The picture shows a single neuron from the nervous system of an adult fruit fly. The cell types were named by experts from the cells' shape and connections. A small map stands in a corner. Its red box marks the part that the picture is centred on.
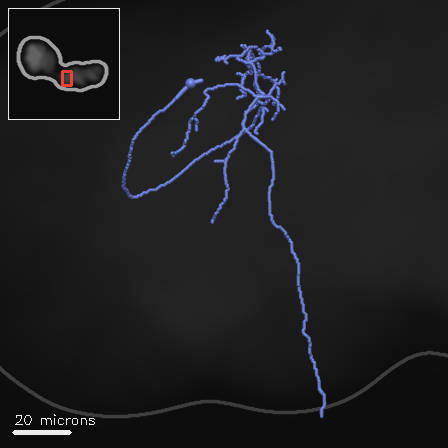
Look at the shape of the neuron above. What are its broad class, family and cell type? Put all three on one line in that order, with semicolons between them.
motor neuron of the nerve cord; hemilineage 24B.25B; Fe reductor MN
